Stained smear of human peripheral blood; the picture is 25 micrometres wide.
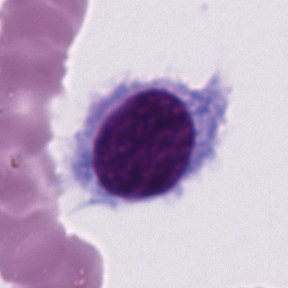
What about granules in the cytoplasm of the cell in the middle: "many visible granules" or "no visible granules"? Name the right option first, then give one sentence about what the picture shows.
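No visible granules. The cytoplasm shows no distinct granules.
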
